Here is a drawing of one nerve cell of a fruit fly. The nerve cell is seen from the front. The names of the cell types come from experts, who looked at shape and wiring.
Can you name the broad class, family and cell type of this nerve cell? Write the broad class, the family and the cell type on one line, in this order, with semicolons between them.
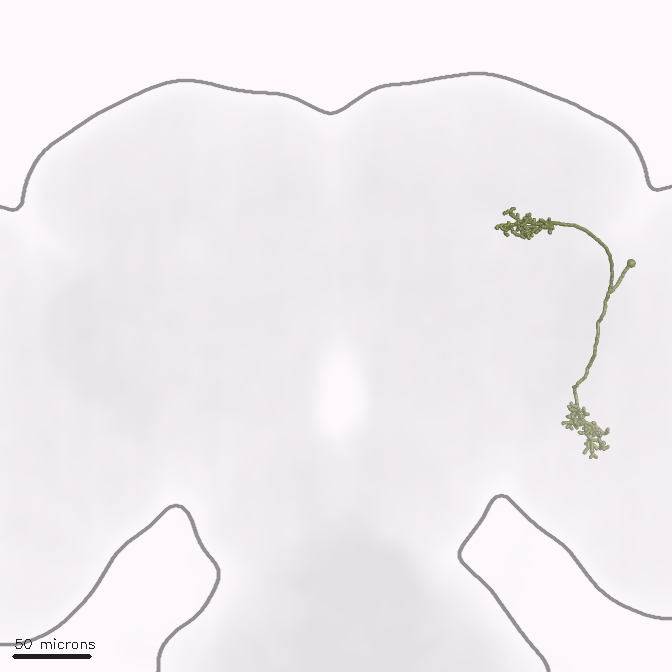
visual projection neuron; hemilineage VPNd2; LC10d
